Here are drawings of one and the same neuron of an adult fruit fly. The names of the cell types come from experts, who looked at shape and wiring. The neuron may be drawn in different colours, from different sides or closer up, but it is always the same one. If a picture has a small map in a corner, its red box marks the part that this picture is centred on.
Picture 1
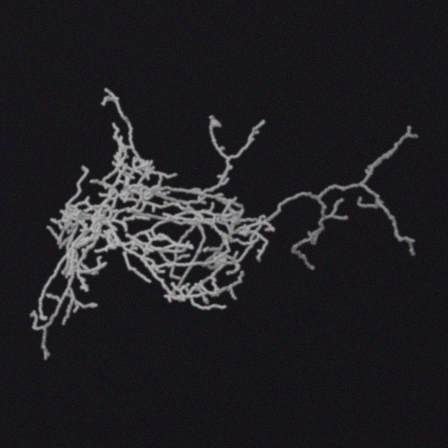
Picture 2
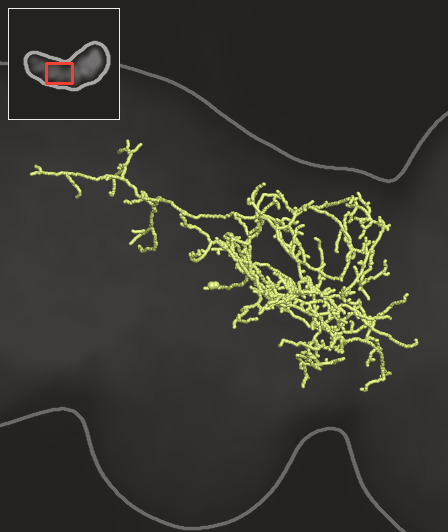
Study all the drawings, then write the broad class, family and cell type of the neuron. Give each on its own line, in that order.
nerve-cord intrinsic neuron
hemilineage 12A
IN12A031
